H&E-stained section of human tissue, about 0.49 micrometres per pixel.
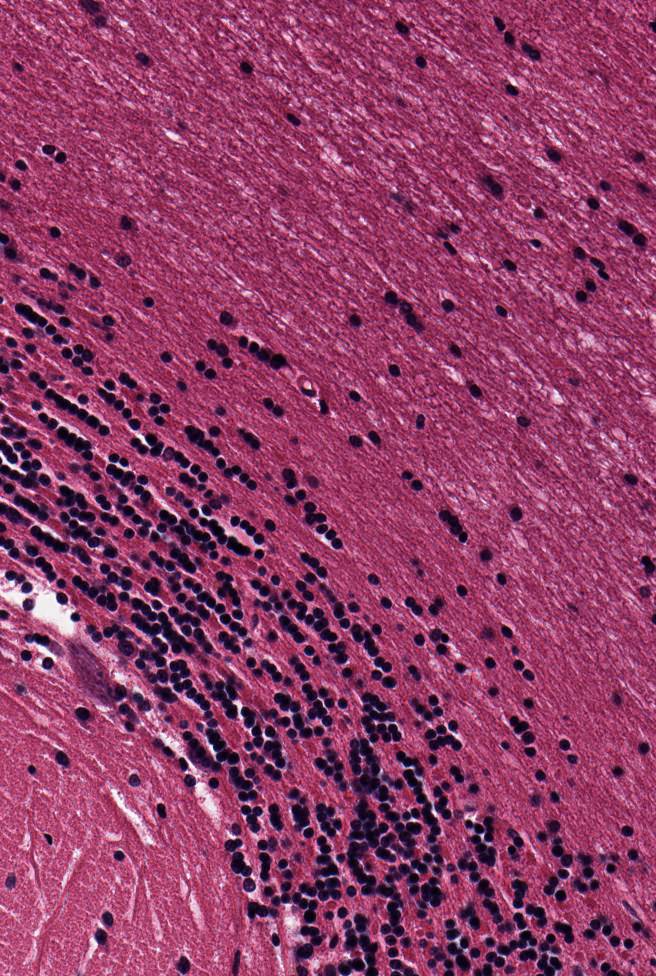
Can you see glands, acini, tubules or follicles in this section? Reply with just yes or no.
No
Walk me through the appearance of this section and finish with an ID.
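The dense band holds crowded nuclei that are small, round and uniformly dark, with scant visible cytoplasm. Many line up in short chains parallel to the tissue's oblique streaks. The upper right is pink, finely fibrillary tissue with only scattered single dark round nuclei. Beyond the band, the lower left corner is pink streaked tissue with very few nuclei. This is cerebellum.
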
